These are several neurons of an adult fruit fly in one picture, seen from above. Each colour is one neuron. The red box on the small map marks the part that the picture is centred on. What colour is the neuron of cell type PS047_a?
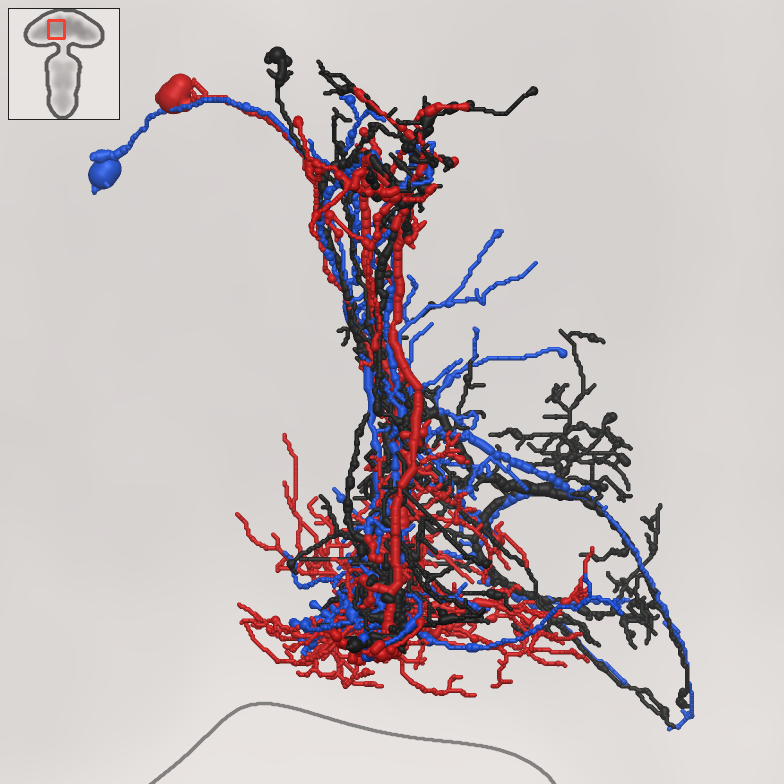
red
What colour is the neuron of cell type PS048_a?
black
